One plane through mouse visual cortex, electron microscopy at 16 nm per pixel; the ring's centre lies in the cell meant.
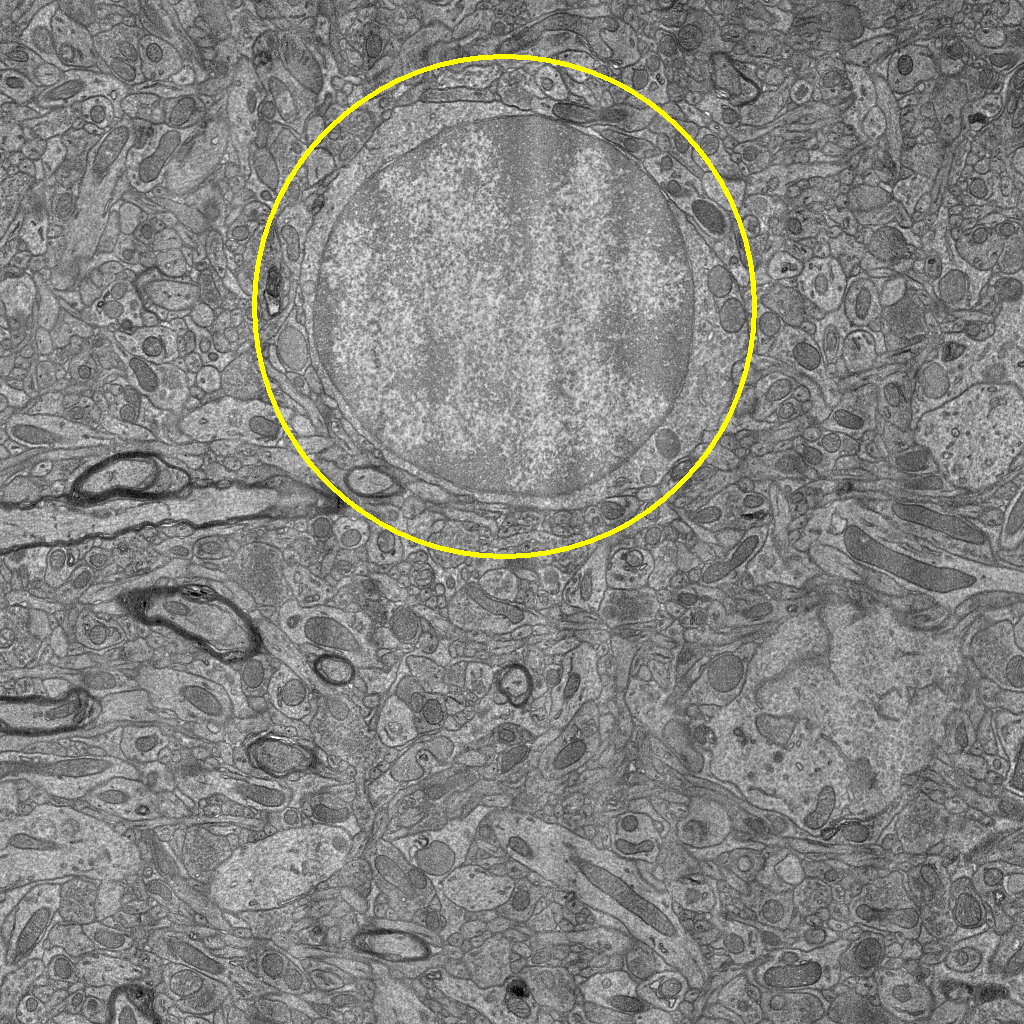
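Oligodendrocyte at the centre of the ring. Its nucleus looks round, and the outline stays smooth all the way around, as far as I can tell. I see no infoldings in the nuclear envelope. There seems to be no distinct nucleolus either. And in the cytoplasm, no dark dense bodies that I can find.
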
